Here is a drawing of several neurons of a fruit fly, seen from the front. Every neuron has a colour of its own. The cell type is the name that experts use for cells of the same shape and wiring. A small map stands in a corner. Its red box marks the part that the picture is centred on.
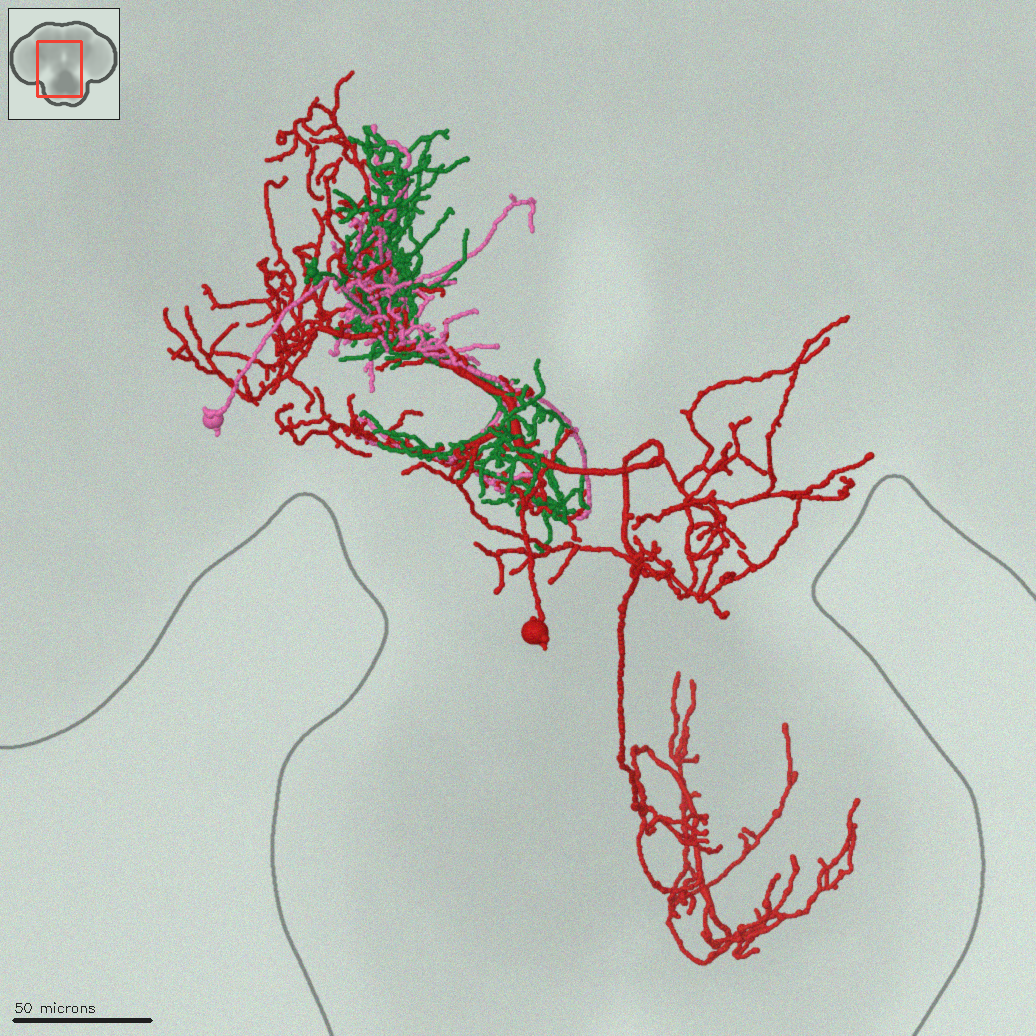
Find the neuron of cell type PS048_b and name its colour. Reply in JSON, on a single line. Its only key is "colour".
{"colour": "pink"}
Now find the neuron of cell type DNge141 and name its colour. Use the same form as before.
{"colour": "red"}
